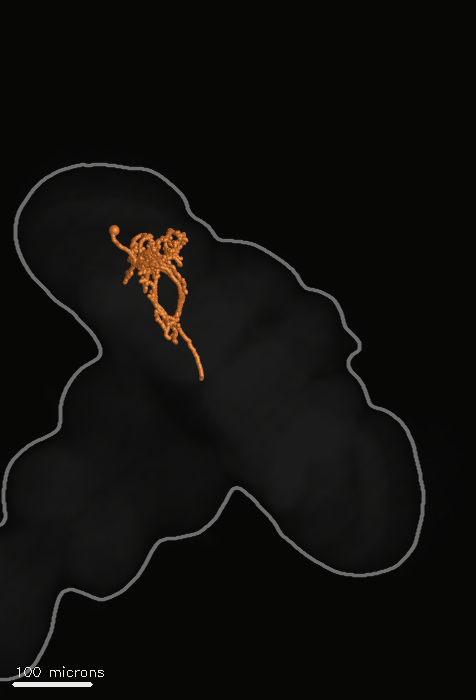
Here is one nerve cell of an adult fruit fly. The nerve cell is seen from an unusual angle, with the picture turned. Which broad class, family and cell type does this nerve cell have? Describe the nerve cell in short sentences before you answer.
By the scale bar it is about 190 microns tall in this view. As drawn here it is taller than it is wide. This is a central-brain intrinsic neuron. Its family is hemilineage SLPav1_medial. It is of cell type AVLP312.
